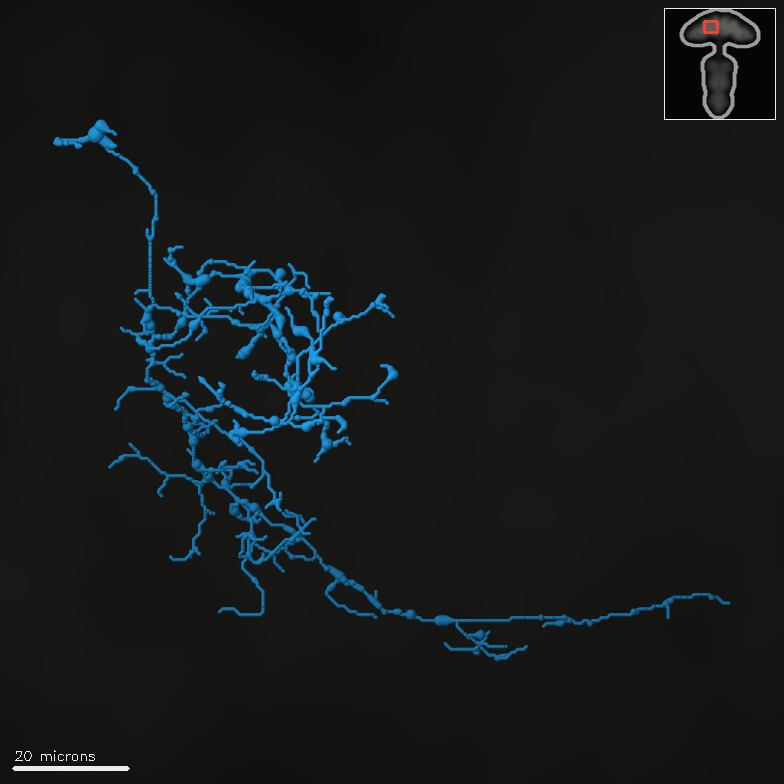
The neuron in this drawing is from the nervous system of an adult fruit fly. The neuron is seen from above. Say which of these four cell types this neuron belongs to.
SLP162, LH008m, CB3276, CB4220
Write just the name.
SLP162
